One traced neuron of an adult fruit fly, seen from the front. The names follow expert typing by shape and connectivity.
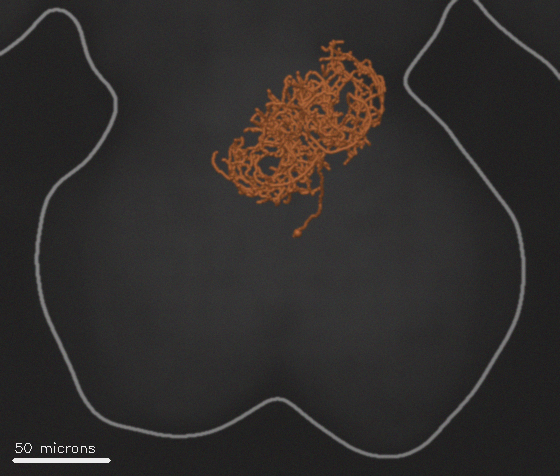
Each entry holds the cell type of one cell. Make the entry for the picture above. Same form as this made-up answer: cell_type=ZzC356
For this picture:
cell_type=IN00A033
